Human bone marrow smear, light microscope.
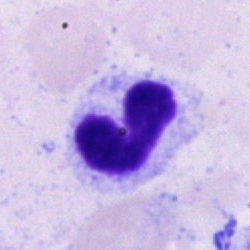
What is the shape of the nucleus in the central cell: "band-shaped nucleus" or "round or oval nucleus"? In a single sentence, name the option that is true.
Its nucleus is stretched into a curved band instead of a compact mass, without separate lobes.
